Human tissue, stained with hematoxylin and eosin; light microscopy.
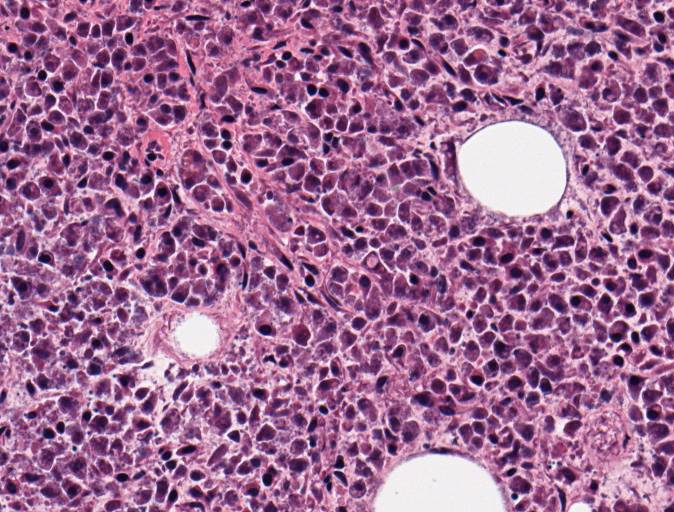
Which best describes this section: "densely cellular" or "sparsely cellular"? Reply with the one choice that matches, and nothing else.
Densely cellular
